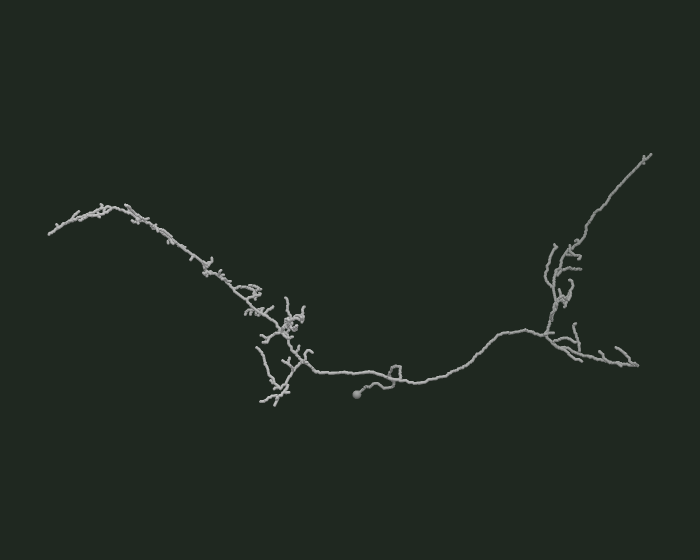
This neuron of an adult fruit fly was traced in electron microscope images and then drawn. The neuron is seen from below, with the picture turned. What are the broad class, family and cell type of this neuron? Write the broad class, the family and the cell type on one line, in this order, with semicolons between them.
central-brain intrinsic neuron; hemilineage DM1_dorsal; CB4069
